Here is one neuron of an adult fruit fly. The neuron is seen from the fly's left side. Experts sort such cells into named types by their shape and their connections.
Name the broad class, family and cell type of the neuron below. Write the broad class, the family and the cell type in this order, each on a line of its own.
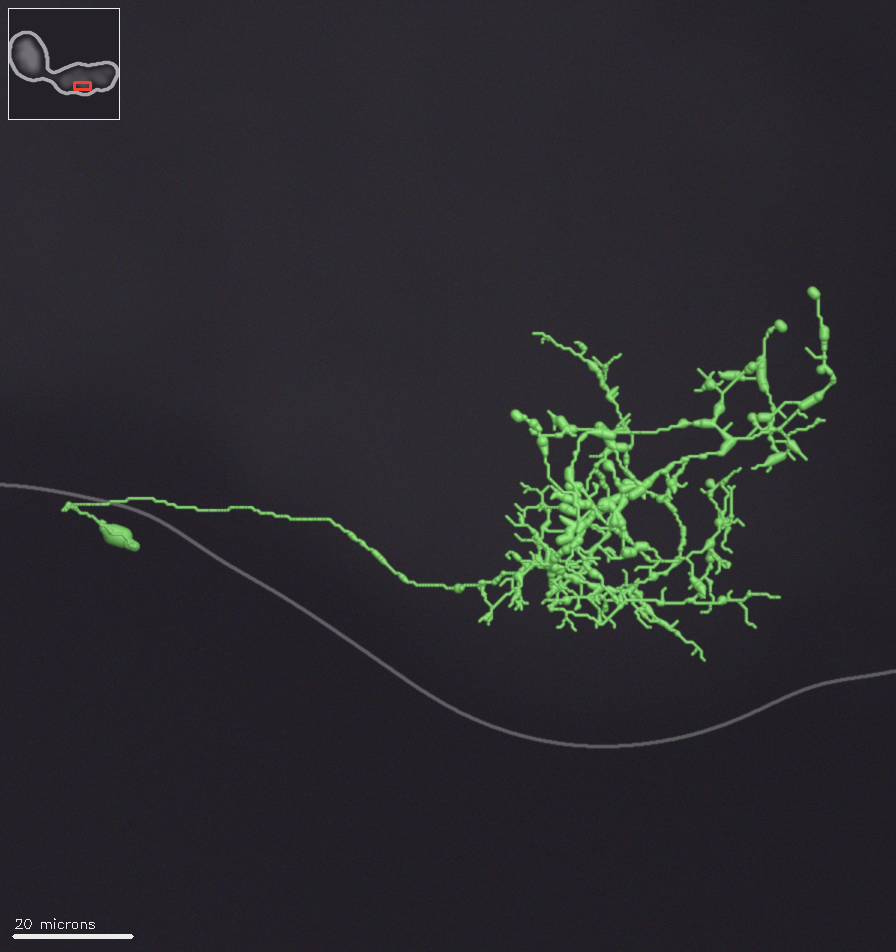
nerve-cord intrinsic neuron
hemilineage 13B
IN13B039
